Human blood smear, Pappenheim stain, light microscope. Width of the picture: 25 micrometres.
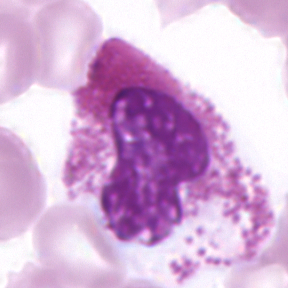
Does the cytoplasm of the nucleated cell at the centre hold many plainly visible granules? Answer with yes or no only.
Yes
